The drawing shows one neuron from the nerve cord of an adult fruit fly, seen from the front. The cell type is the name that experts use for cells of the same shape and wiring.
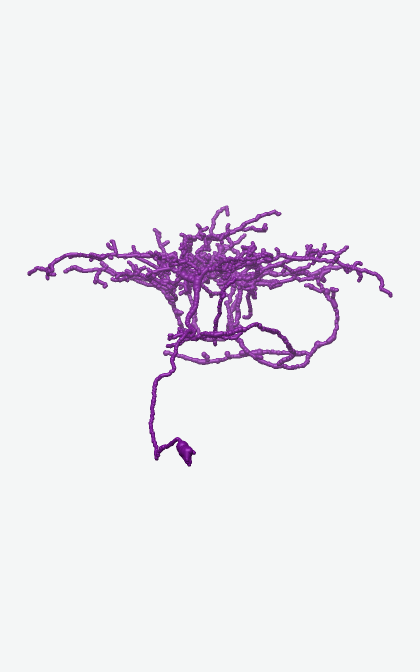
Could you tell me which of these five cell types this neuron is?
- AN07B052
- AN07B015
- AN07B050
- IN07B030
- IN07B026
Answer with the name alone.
IN07B030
